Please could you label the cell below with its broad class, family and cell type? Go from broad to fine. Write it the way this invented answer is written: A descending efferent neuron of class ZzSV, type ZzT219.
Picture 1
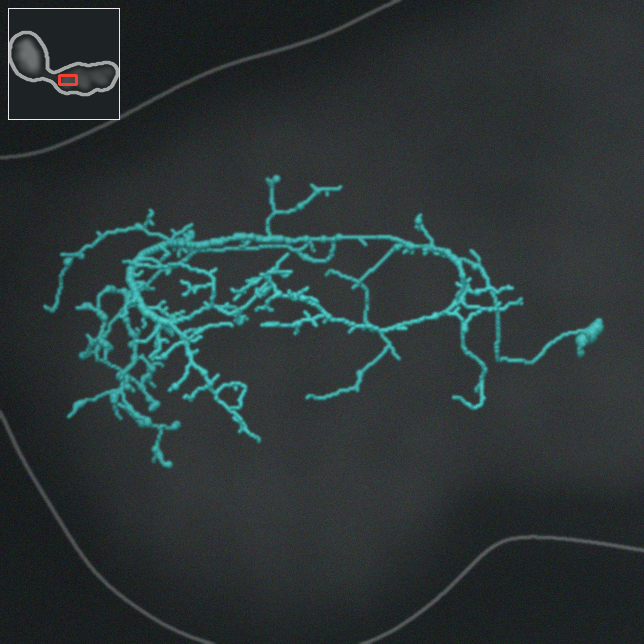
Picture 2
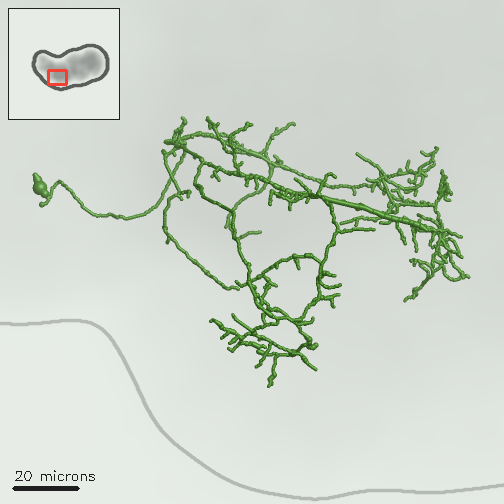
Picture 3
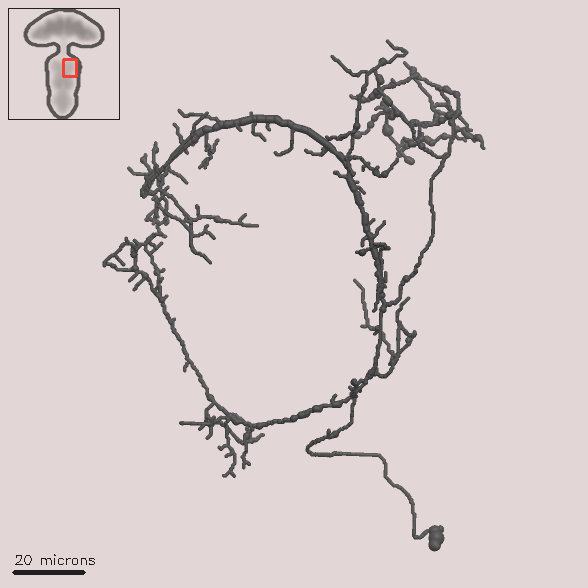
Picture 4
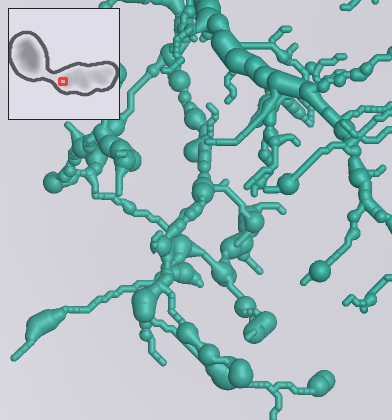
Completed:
A nerve-cord intrinsic neuron of hemilineage 03A, type IN03A069.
